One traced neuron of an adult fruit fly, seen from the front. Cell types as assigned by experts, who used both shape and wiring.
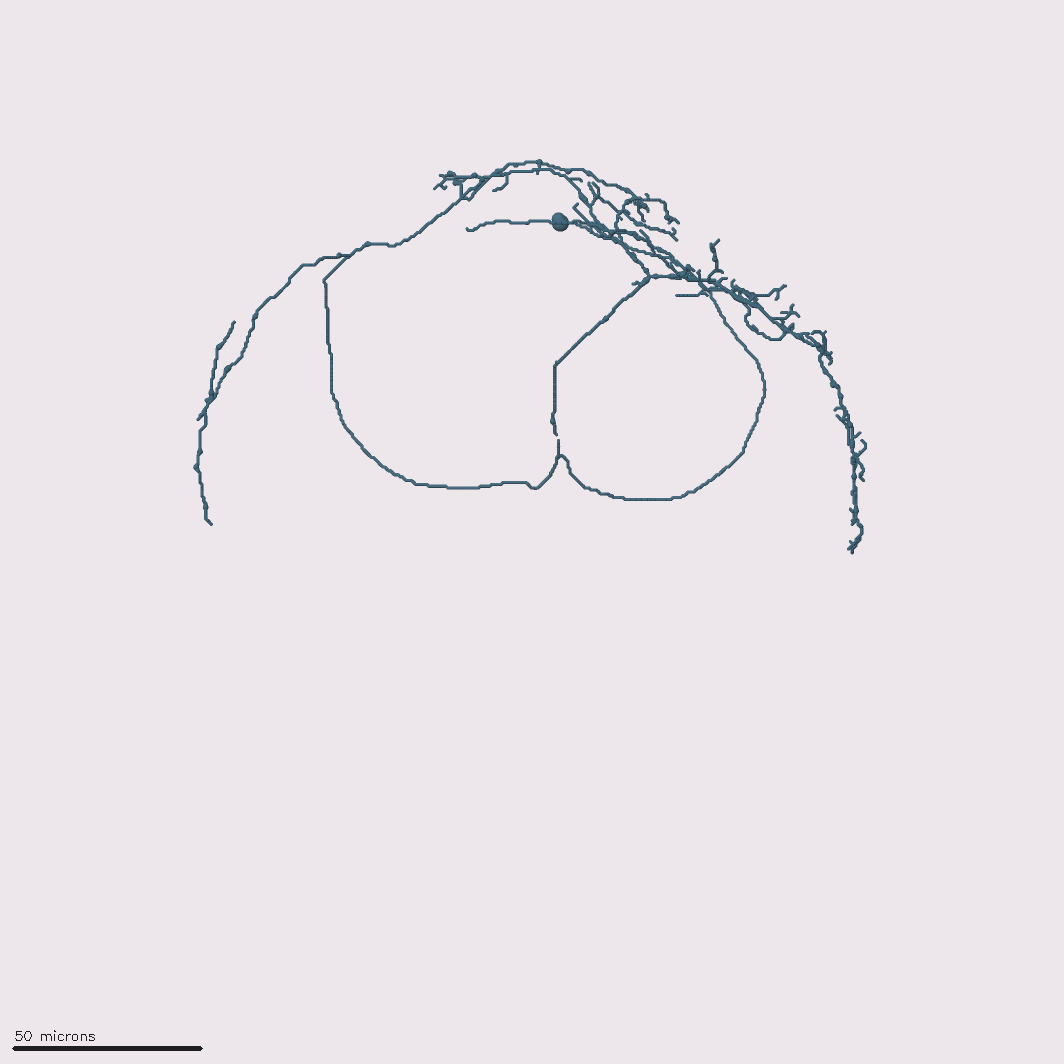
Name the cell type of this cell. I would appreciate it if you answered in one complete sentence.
The cell type that this neuron has is IN19B086.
